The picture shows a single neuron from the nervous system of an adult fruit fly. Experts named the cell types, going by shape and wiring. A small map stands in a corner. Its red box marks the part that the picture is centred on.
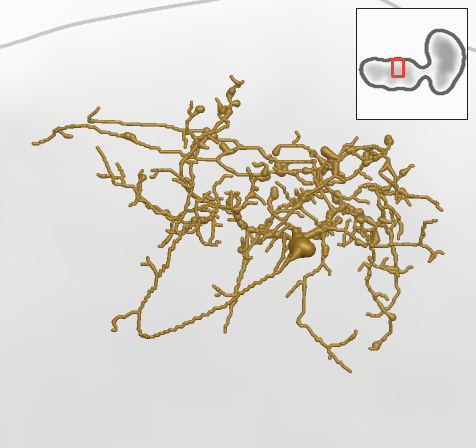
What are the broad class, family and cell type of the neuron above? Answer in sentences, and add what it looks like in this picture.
It is a nerve-cord intrinsic neuron. The family is hemilineage 16B. Its cell type is IN16B062. It is in the nerve cord and does not reach the brain. Dozens of branch ends can be seen.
